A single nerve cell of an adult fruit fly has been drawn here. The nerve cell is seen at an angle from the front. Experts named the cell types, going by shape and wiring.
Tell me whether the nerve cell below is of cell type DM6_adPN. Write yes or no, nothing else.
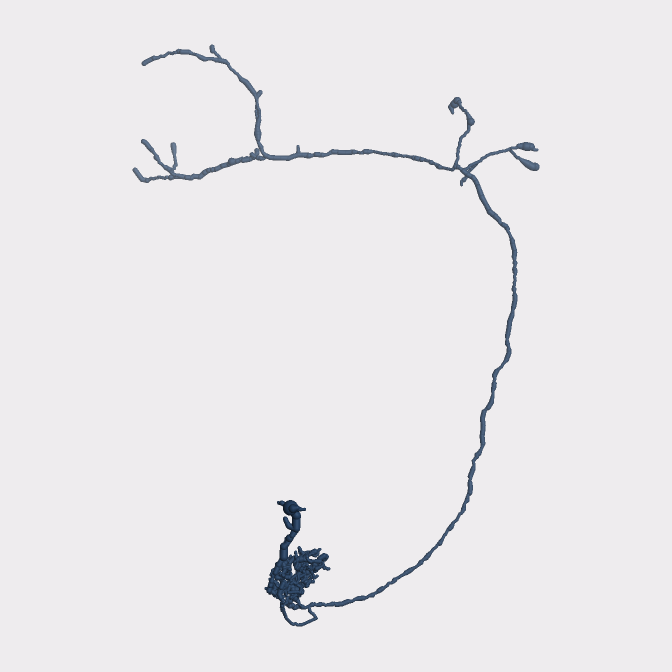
yes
